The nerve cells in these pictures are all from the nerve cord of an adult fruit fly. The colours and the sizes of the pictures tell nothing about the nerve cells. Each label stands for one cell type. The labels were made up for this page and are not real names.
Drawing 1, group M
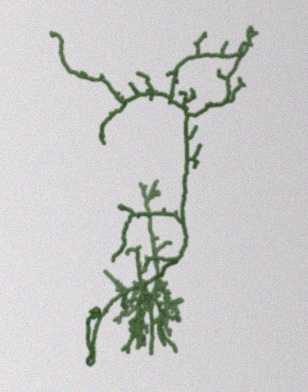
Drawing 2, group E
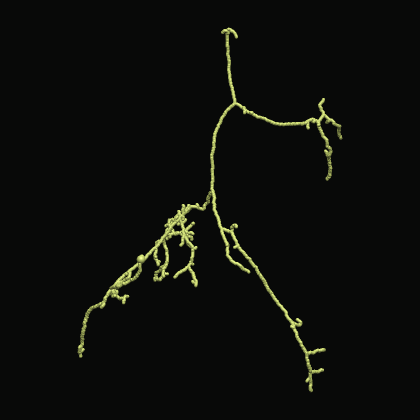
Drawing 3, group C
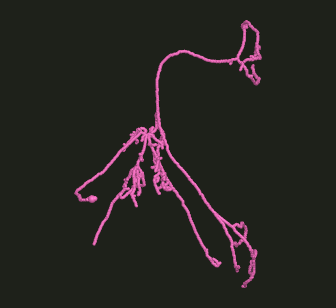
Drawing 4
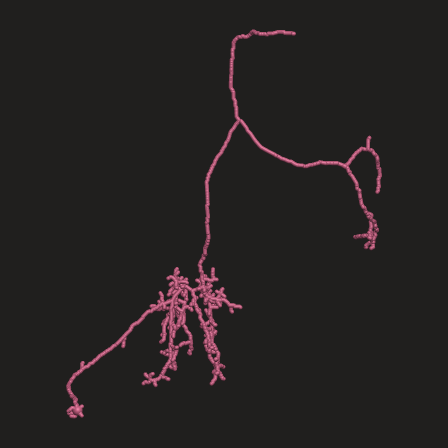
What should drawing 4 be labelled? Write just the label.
group C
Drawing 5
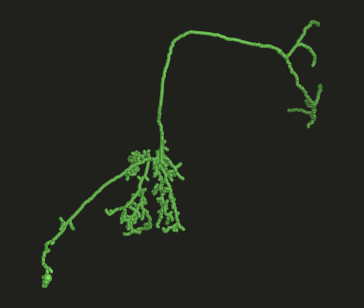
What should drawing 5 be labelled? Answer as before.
group C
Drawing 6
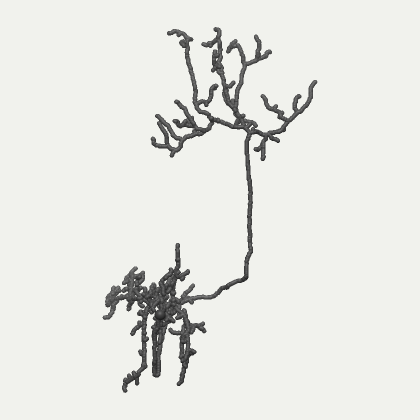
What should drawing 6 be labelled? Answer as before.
group M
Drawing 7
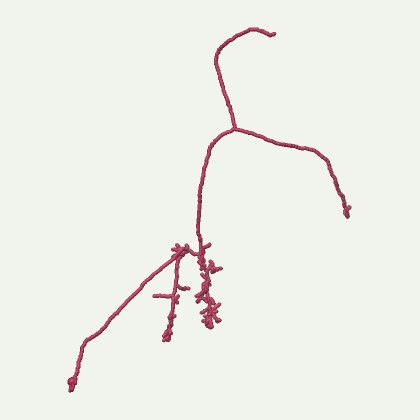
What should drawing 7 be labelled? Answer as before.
group C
